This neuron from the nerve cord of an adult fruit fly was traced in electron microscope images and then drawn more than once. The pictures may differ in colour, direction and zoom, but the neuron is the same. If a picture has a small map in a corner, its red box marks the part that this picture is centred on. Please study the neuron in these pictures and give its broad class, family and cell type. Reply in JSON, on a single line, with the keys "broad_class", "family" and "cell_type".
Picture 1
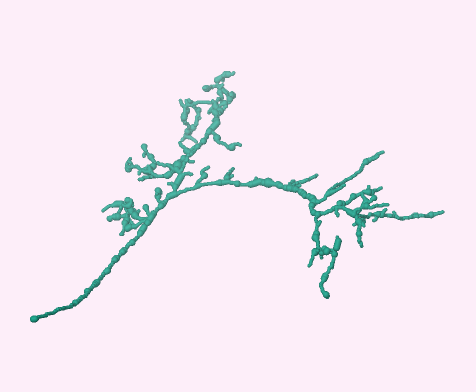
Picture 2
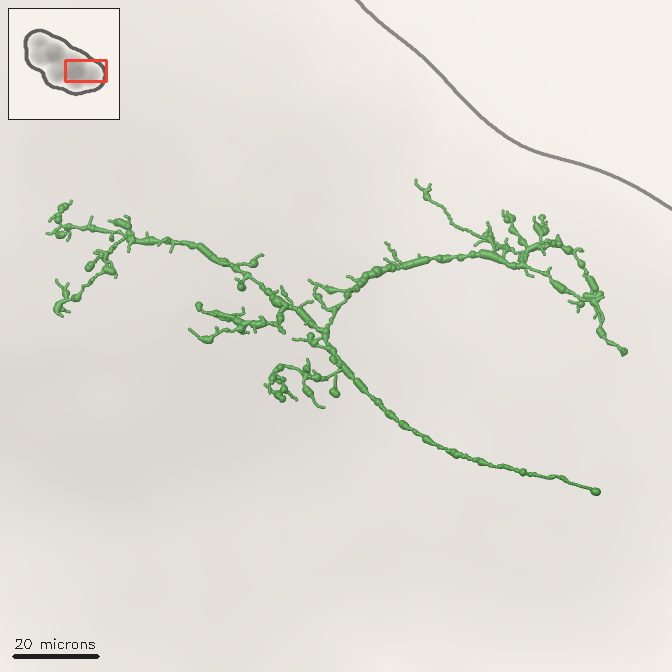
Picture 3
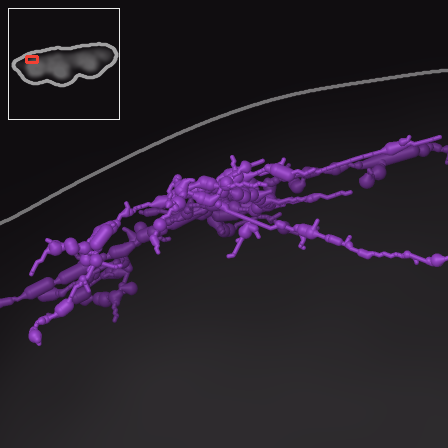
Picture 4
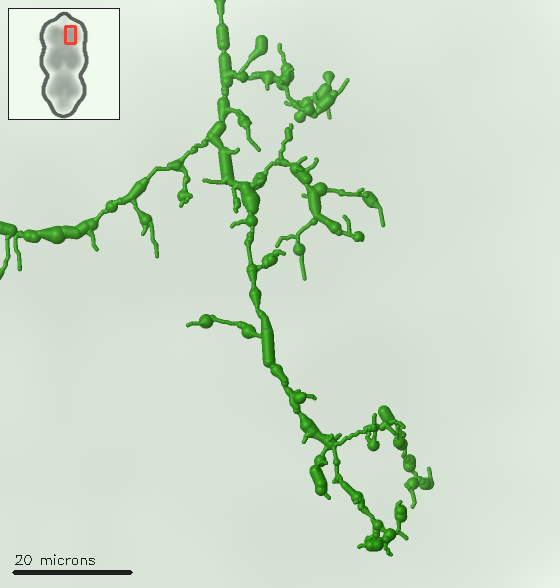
{"broad_class": "descending neuron", "family": "DNge", "cell_type": "DNge143"}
